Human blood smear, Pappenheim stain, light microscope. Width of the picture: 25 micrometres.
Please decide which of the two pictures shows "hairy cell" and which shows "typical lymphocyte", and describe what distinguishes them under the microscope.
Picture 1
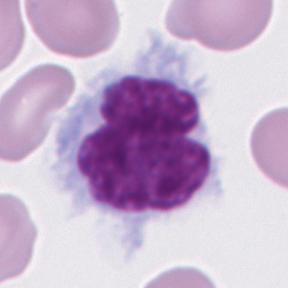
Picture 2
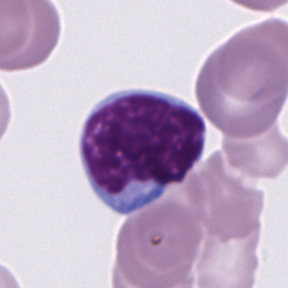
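Picture 1: hairy cell. Picture 2: typical lymphocyte. Outline, picture 1: irregular and ragged, with fine hair-like projections around most of the circumference. Nucleus, picture 1: lobulated, indented on its sides, about 12 micrometres across. Nucleus, picture 2: about 11 by 8 micrometres, filling about 80% of the cell's area, set toward the upper part with most cytoplasm below; chromatin dark purple, coarsely clumped, with paler gaps. Cytoplasm: pale greyish blue in picture 1; pale blue in picture 2, a narrow rim widest at lower left.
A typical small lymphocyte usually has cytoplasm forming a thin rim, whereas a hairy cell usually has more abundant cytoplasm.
The narrow rim in picture 2 fits the typical lymphocyte.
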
